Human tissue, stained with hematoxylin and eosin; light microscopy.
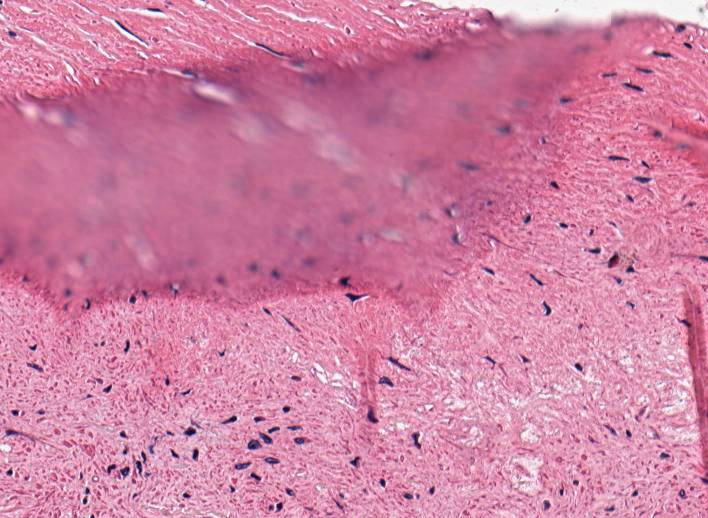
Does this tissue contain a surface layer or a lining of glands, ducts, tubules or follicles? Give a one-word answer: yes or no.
No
